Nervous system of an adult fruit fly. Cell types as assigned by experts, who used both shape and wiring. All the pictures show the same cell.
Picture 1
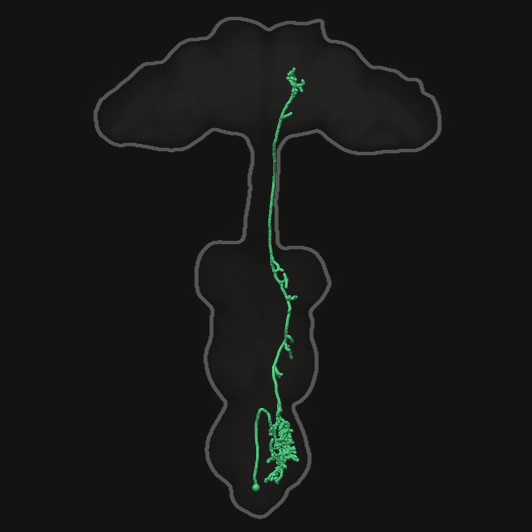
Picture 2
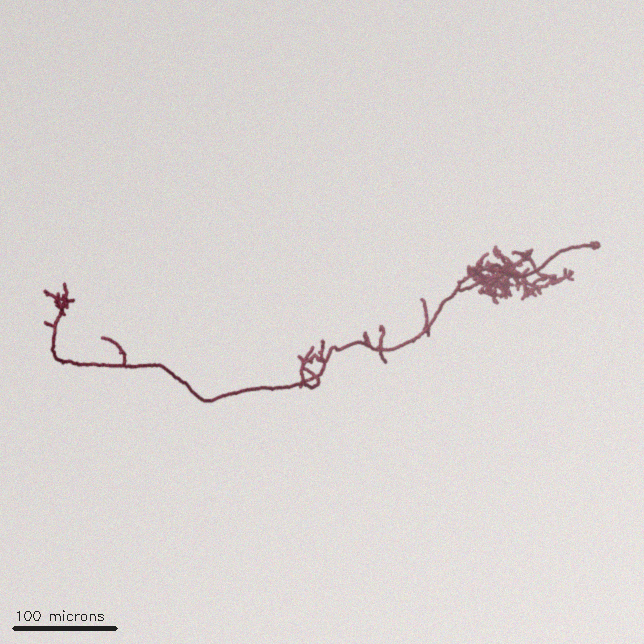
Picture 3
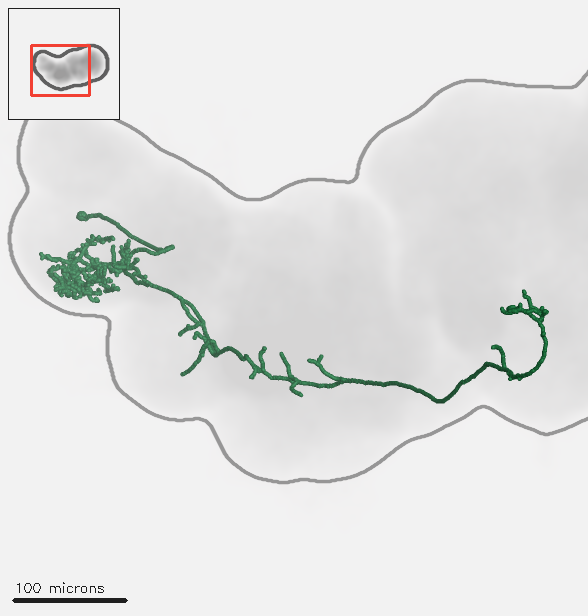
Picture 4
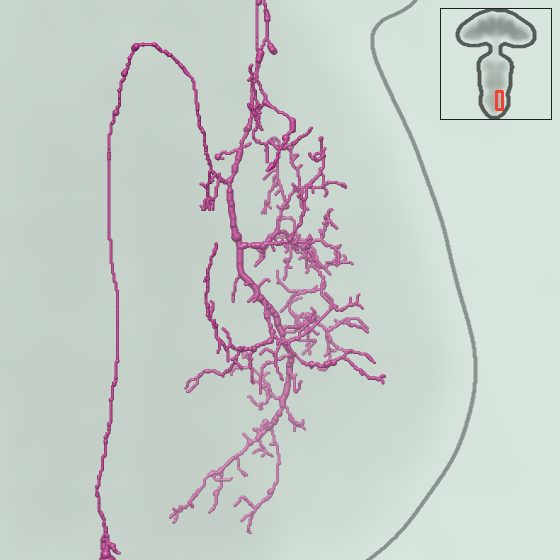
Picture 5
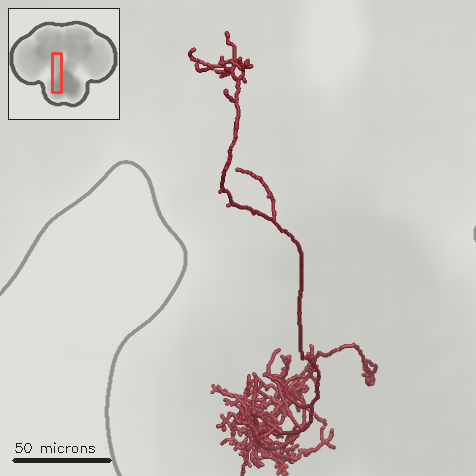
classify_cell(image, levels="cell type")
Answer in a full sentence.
The cell type is AN12B019.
